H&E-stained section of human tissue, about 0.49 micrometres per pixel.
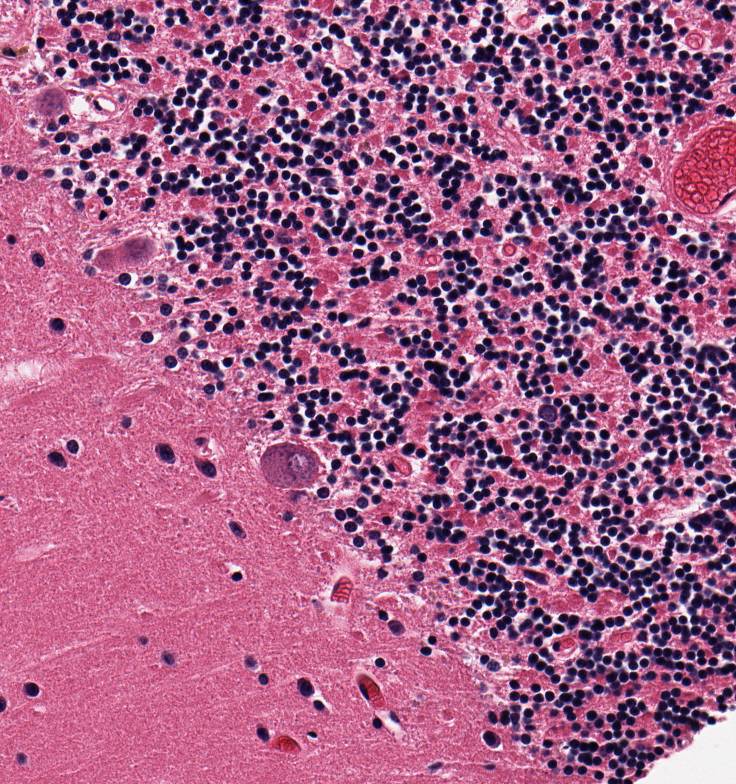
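Cerebellum, split diagonally from upper left to lower right: densely cellular at upper right, pale pink and sparsely cellular at lower left. The dense layer packs small, round, dark-staining nuclei with very little visible cytoplasm, with small pale pink cell-free islands between them. Over the line, the pale layer is finely fibrillary with only scattered small nuclei.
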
